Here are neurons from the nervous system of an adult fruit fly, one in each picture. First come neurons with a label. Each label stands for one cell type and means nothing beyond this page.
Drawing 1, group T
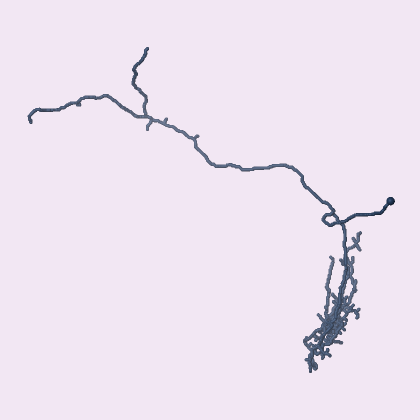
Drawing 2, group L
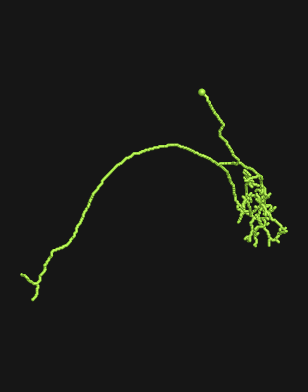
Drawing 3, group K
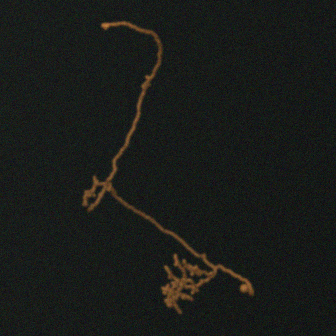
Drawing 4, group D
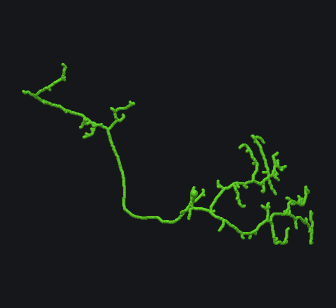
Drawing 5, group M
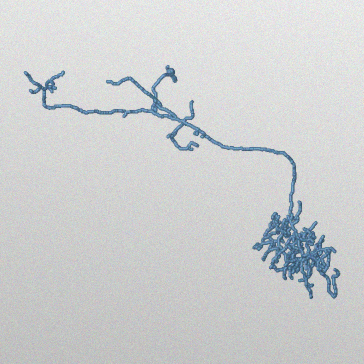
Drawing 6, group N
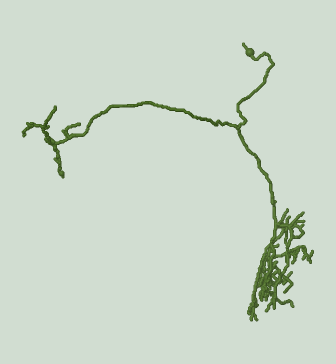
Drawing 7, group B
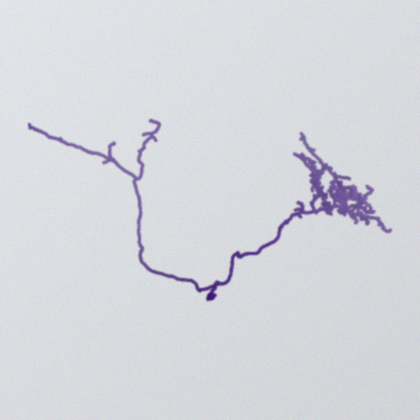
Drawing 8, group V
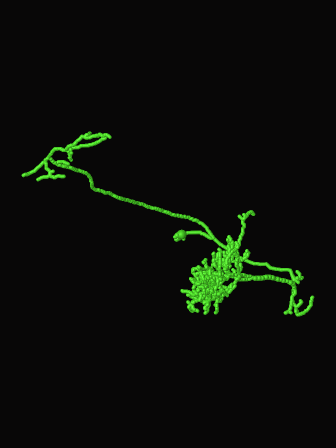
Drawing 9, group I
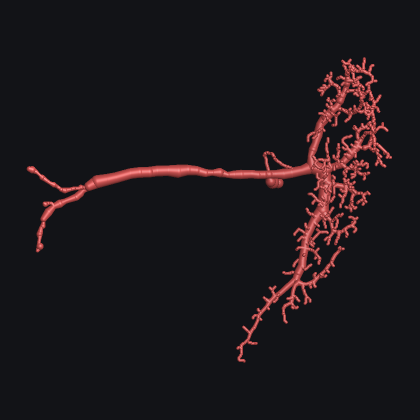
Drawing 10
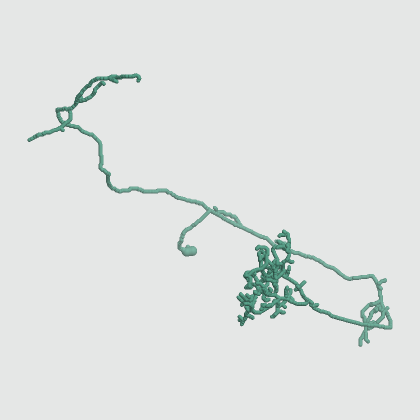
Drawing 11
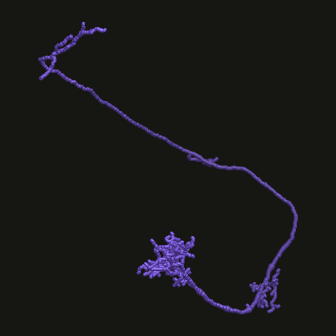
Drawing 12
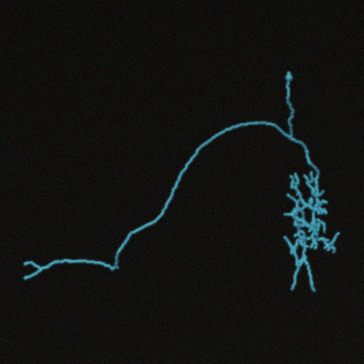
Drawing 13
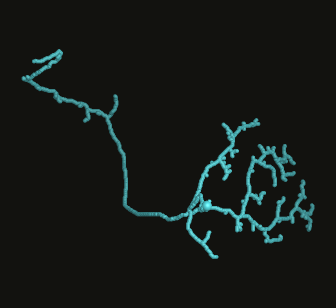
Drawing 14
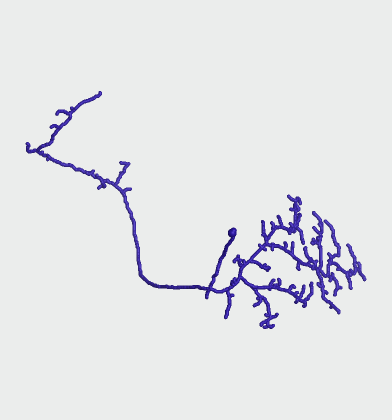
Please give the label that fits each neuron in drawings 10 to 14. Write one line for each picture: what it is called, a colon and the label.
10: group V
11: group V
12: group L
13: group D
14: group D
